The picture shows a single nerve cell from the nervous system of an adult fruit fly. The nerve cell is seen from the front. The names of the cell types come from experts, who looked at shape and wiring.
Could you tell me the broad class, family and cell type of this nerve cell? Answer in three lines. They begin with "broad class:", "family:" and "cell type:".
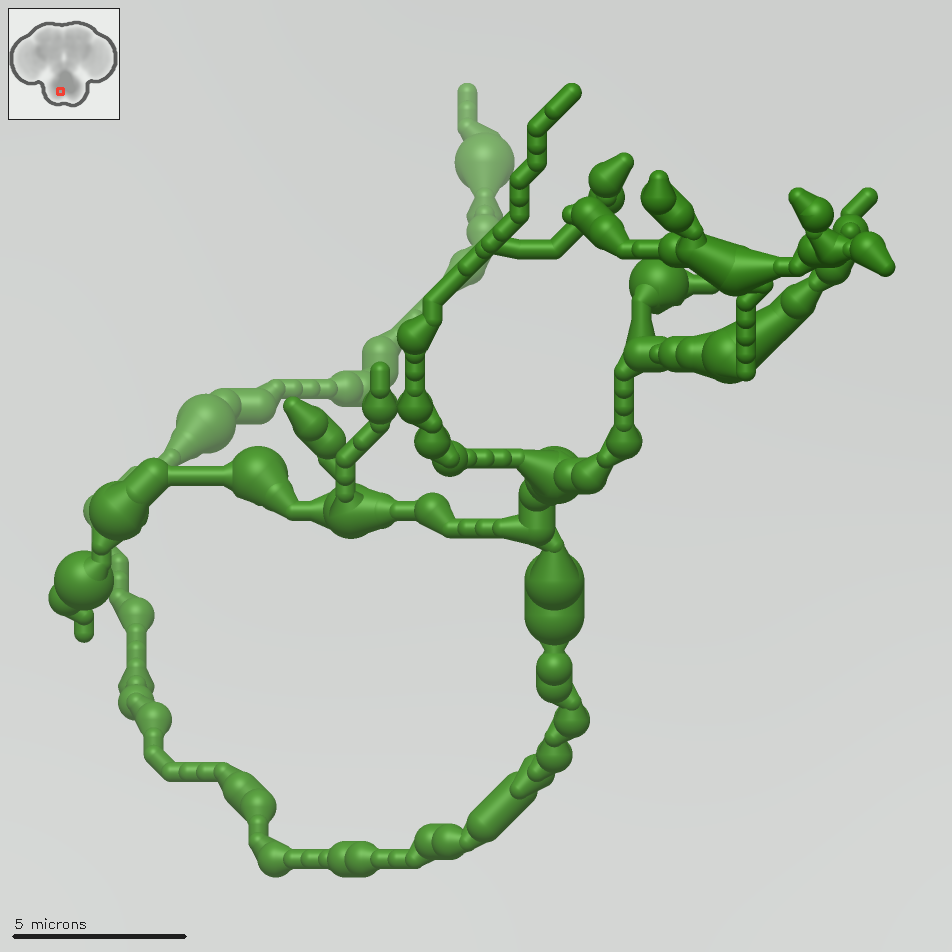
broad class: sensory neuron entering the nerve cord
family: class mechanosensory tactile
cell type: SNta20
